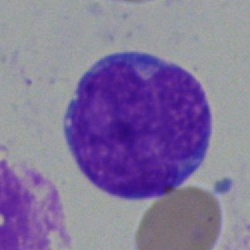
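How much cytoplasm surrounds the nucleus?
Only a very narrow rim.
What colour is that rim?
Deep blue.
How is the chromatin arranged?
Finely stippled rather than clumped, with a small pale notch at the top edge of the nucleus.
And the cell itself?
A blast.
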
